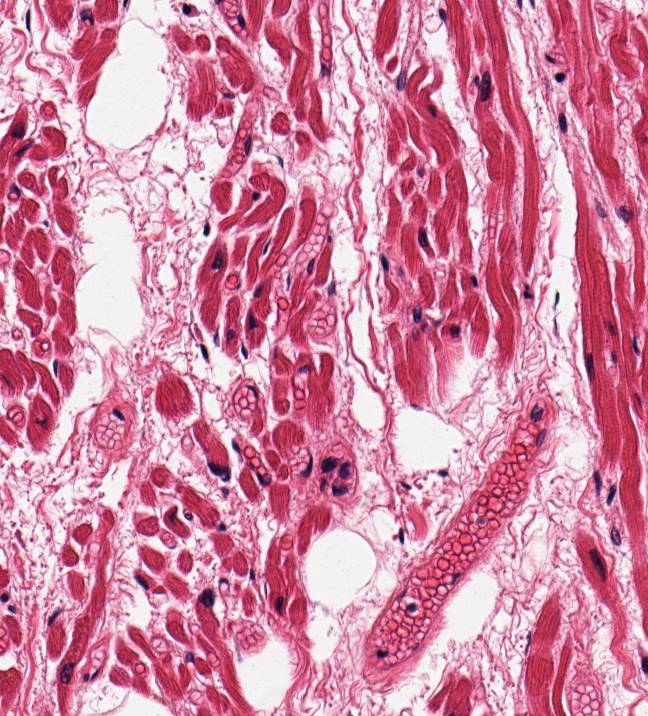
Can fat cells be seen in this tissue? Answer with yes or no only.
Yes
